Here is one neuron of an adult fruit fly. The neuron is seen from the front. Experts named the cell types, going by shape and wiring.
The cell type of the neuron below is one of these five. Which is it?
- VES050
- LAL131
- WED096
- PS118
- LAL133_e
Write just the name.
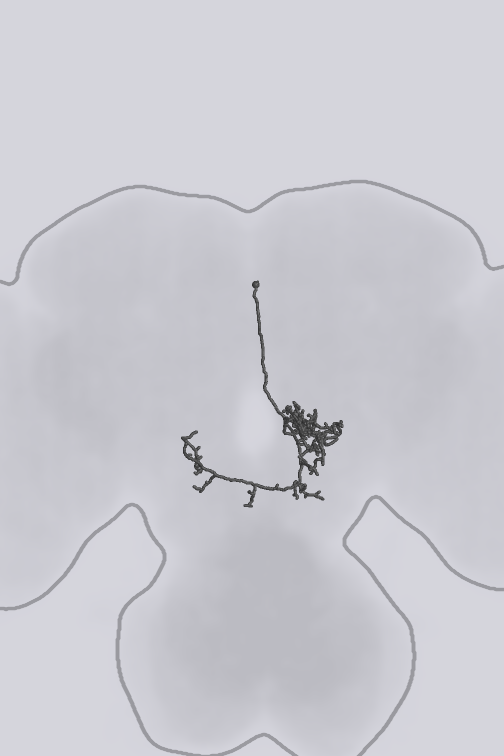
VES050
